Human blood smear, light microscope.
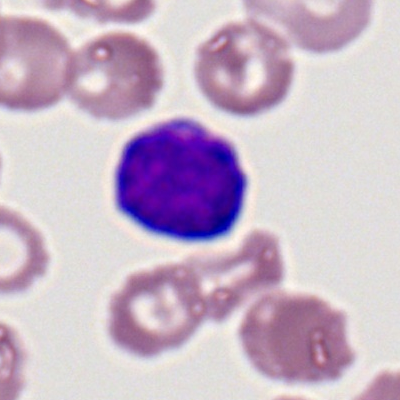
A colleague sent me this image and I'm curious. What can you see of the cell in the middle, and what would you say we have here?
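Hmm, the nucleus fills almost the whole cell. Its chromatin looks dense and dark purple, and I can't make out any nucleoli. I see no granules anywhere in the cell either. So, a lymphocyte.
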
